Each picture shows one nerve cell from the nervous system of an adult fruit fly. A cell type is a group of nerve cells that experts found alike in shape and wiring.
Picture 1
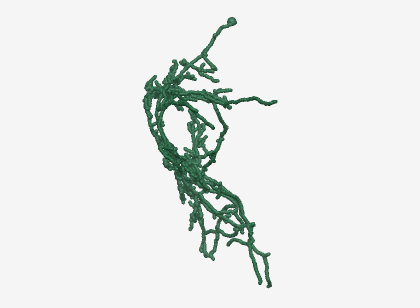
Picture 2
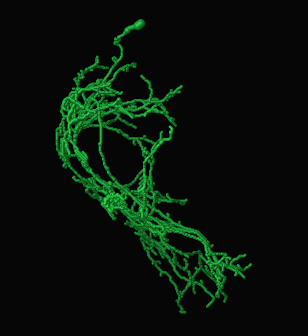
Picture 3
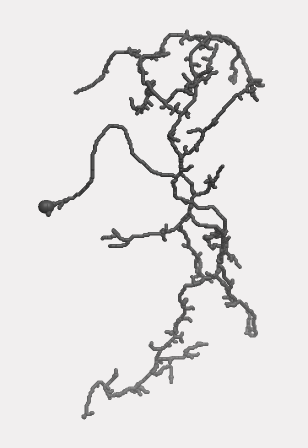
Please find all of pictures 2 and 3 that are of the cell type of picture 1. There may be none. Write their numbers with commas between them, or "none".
2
